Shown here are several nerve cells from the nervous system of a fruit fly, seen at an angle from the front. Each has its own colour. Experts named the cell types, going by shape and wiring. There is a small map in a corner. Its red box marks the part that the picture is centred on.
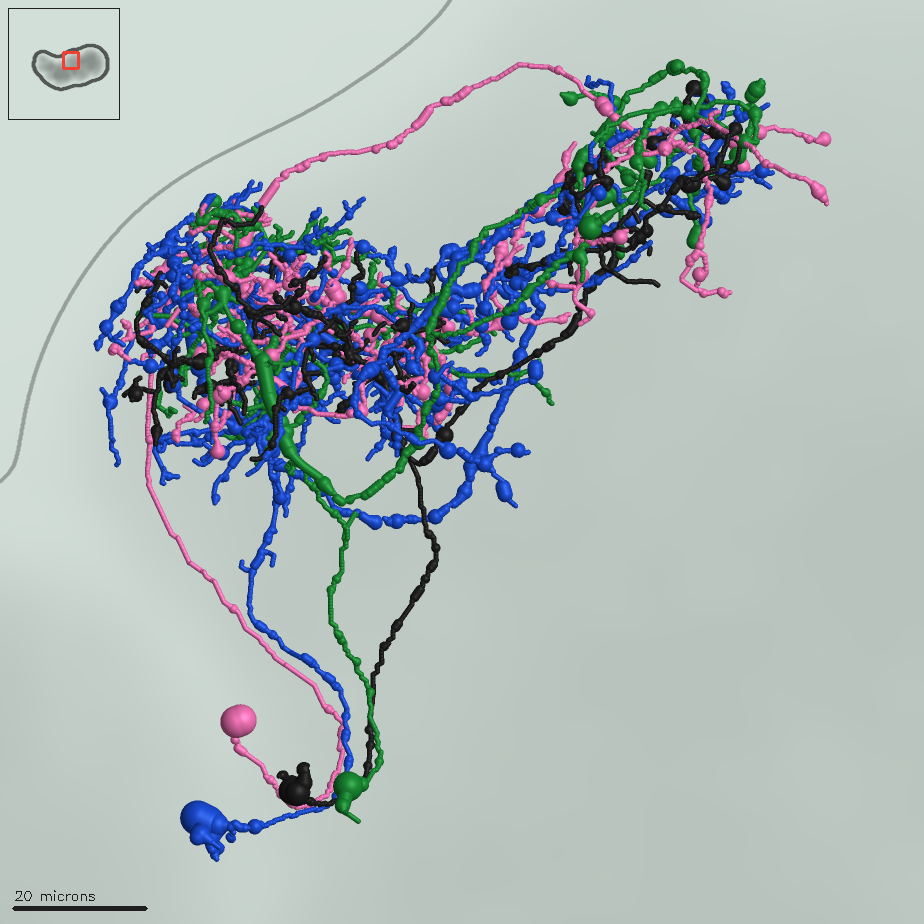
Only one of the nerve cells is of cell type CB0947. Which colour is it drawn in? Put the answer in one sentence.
The colour is green.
